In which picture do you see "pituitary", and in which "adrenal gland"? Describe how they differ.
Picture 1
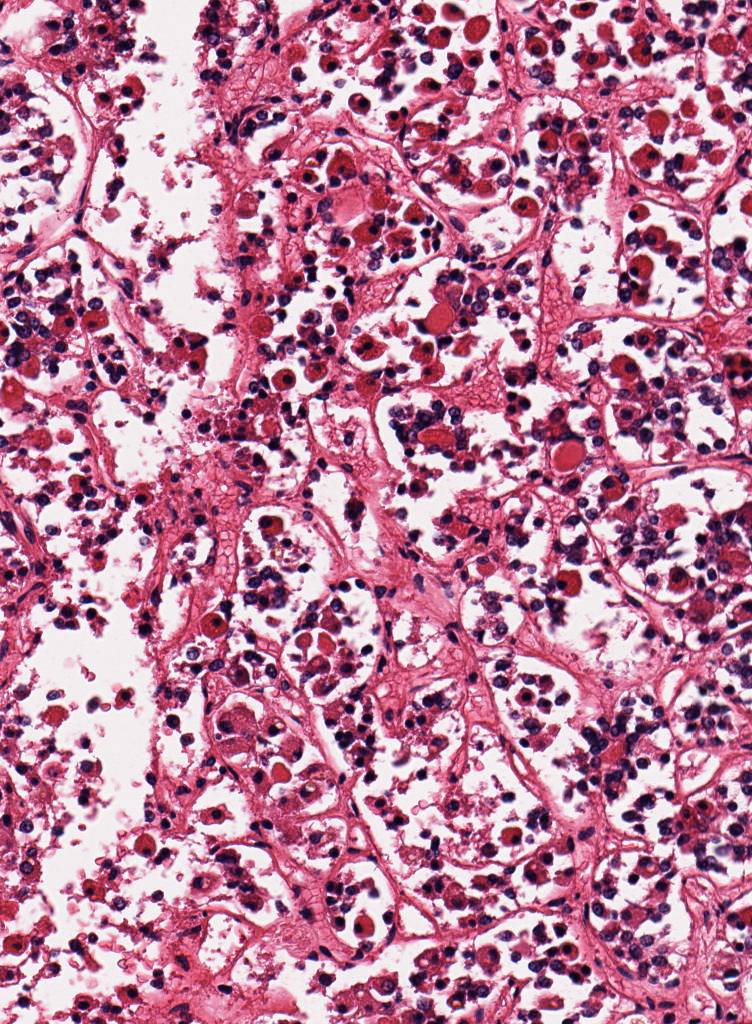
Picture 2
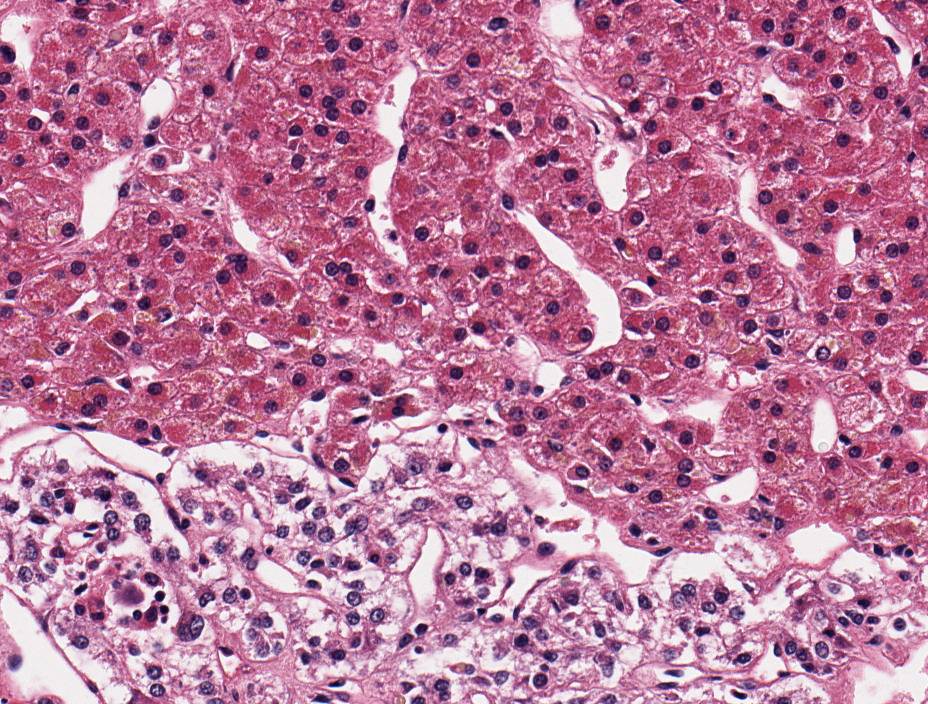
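Here the pituitary is picture 1, and the adrenal gland is picture 2. In the pituitary, cells sit in rounded nests within a network of thin septa. Notice that each nest holds a mixture of cells with differently staining cytoplasm, not one uniform type. Cells with rounded, deeply eosinophilic cytoplasm are scattered among them. Most of the nuclei are small, round and darkly stained. The adrenal gland field is divided. Cells with dense pink cytoplasm fill the upper two-thirds, and cells with pale clear cytoplasm fill the lower third.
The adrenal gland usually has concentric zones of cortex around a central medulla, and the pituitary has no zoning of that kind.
Look closely at the pink cells, and you'll see that many hold fine golden-brown granules in their granular cytoplasm. Among the clear cells, delicate thin-walled vessels separate the nests. You won't find any fat cells anywhere in that field.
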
